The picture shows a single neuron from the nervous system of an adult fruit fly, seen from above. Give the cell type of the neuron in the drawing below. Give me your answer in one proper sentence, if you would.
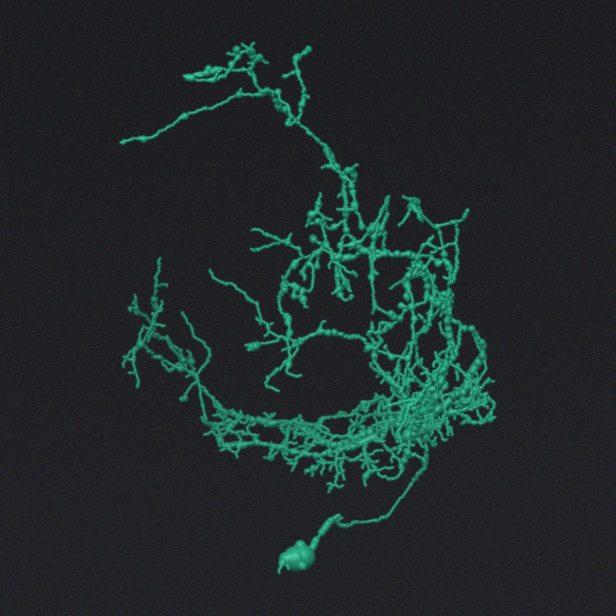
This neuron represents the cell type GNG548.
